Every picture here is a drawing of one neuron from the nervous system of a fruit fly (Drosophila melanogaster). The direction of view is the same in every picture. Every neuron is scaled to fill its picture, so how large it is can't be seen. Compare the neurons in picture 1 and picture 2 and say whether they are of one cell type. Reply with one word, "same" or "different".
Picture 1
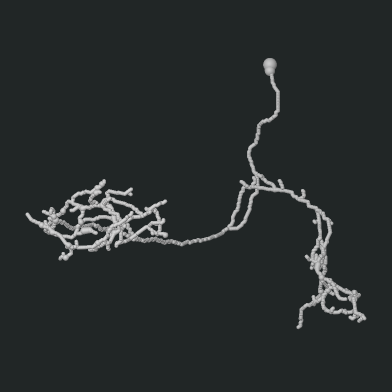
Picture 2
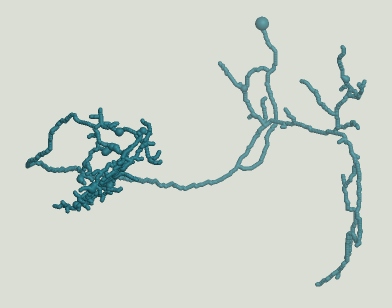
same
